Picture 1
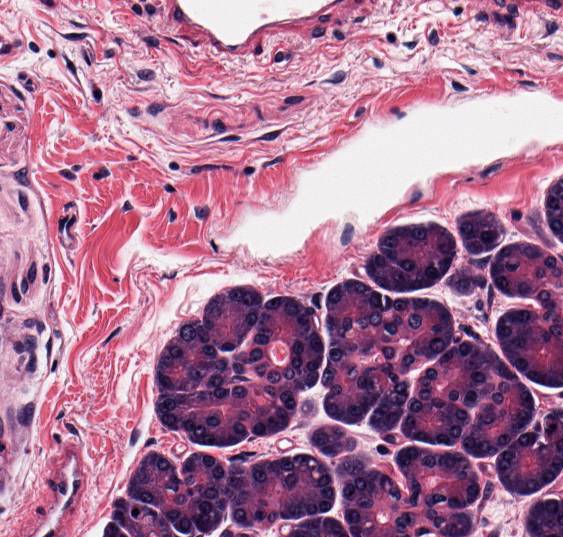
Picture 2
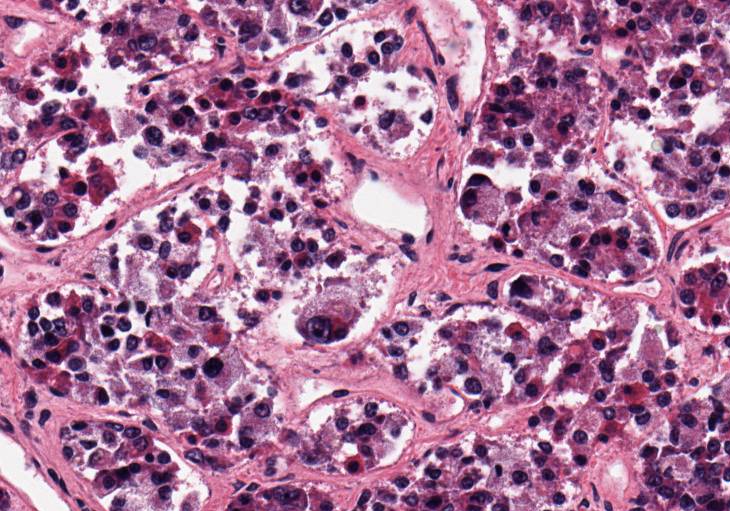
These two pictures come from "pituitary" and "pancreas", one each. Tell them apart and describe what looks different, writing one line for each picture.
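Picture 1: pancreas. Closely packed glandular acini fill the lower right part of the field, while fibrous connective tissue occupies the upper left.
Picture 2: pituitary. The nest cells form no glands or tubules with lumens.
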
